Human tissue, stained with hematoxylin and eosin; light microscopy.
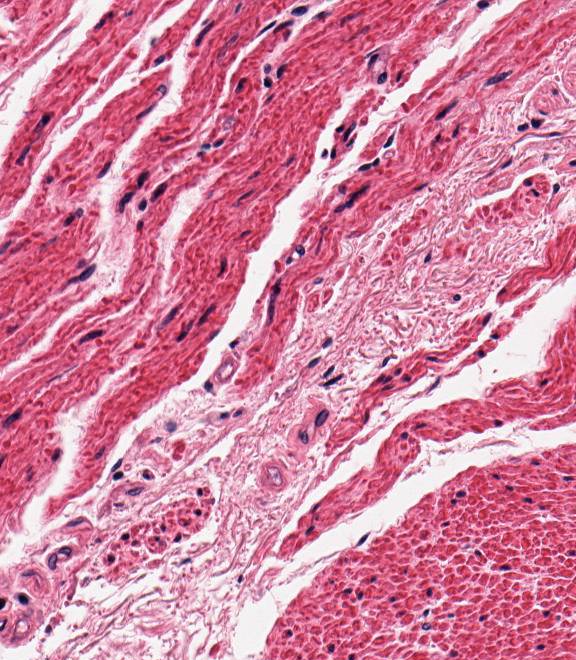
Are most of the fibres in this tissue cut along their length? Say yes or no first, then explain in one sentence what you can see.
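Yes. Bundles of muscle fibres cut lengthwise run diagonally from lower left to upper right across most of the field.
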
